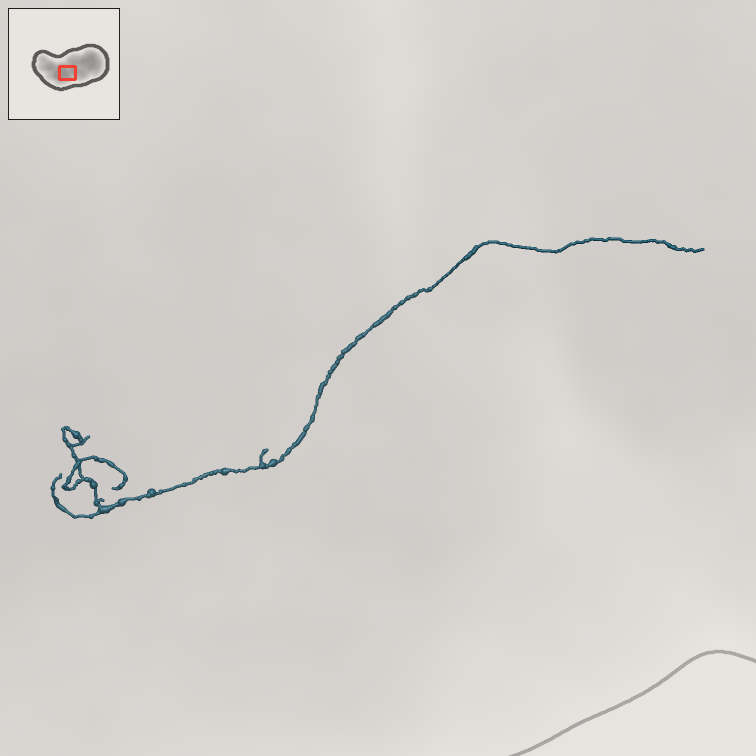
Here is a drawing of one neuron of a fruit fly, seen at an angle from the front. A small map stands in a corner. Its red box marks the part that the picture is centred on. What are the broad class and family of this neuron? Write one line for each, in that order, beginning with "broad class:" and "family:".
broad class: sensory neuron entering the nerve cord
family: class gustatory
